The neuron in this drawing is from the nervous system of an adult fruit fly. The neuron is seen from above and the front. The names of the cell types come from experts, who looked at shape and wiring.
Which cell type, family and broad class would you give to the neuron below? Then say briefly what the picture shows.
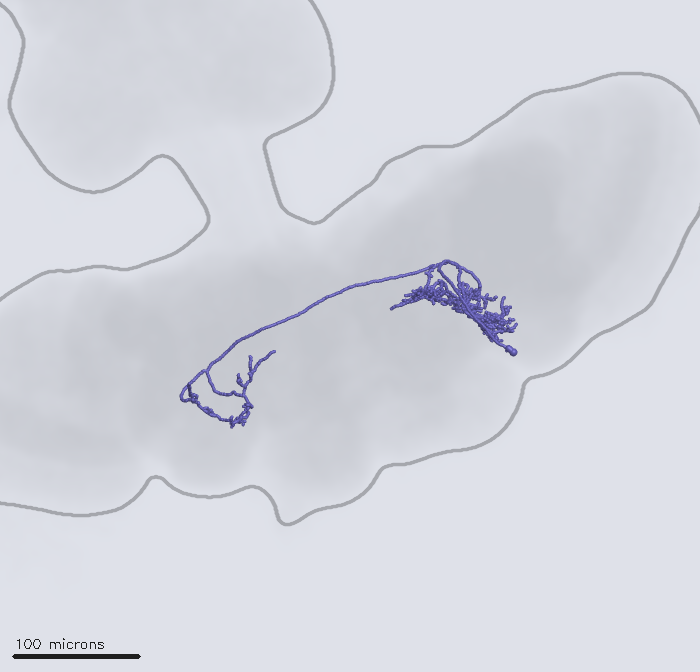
Its cell type is PVLP034. The family is hemilineage VLPa2. Its broad class is central-brain intrinsic neuron. The cell body is on the right of the picture. By the scale bar it is about 250 microns wide in this view.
